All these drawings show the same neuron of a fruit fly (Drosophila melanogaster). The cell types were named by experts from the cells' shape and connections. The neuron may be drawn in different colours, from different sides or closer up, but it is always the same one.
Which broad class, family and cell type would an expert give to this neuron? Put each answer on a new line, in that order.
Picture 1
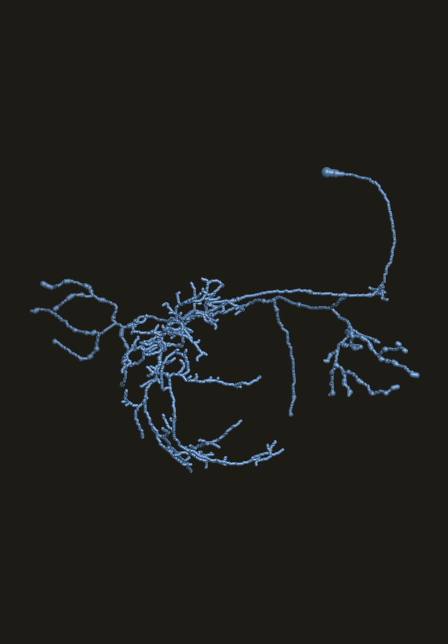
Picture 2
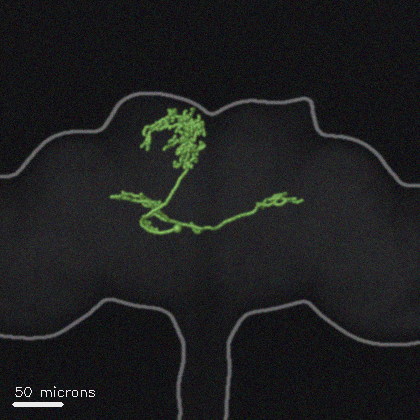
central-brain intrinsic neuron
hemilineage SMPp&v1_posterior
SMP446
